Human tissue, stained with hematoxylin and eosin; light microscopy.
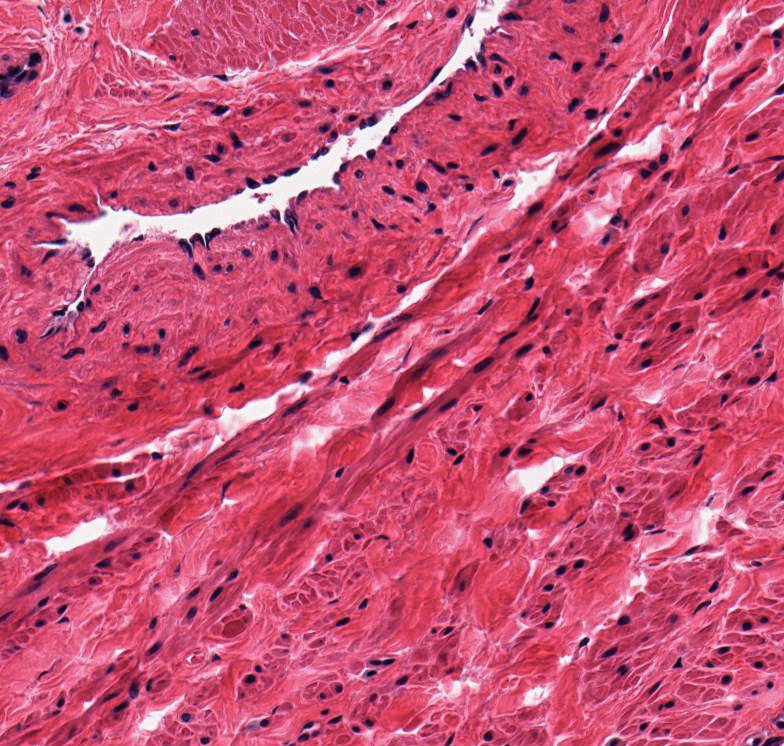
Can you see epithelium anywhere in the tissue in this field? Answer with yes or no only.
No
